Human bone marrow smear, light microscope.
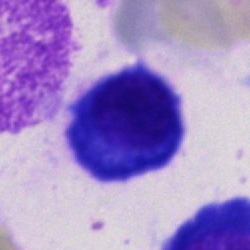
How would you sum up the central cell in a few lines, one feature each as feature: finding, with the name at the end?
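Staining: the whole cell seems a deep, dark blue-violet
Nuclear border: so dark I can hardly make it out against the cytoplasm
Granules: none distinct that I can find anywhere in the cell
Vacuoles: no clear ones within it, as far as I can see
Identity: plasma cell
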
